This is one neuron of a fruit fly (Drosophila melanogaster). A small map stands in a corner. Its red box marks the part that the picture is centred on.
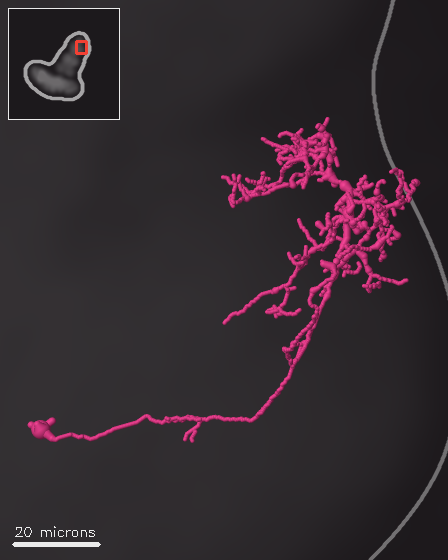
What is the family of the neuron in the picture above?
hemilineage 13B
